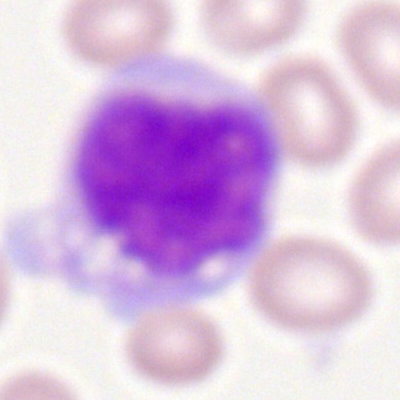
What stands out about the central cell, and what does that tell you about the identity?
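Look along the top edge of the nucleus and you'll find a shallow notch. Notice the nucleus fills most of the cell, leaving a moderate rim of cytoplasm. Below and to the left of the nucleus, in the cytoplasm, sit several small clear vacuoles. No distinct granules can be seen. This cell is a monocyte.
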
